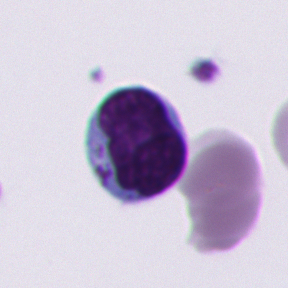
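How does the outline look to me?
Smooth and roughly round, with no surface projections.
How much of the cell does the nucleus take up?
Most of it, leaving only a narrow rim of cytoplasm.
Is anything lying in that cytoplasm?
Yes, a few dark purple granules in the pale bluish cytoplasm on the left.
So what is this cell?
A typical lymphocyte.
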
